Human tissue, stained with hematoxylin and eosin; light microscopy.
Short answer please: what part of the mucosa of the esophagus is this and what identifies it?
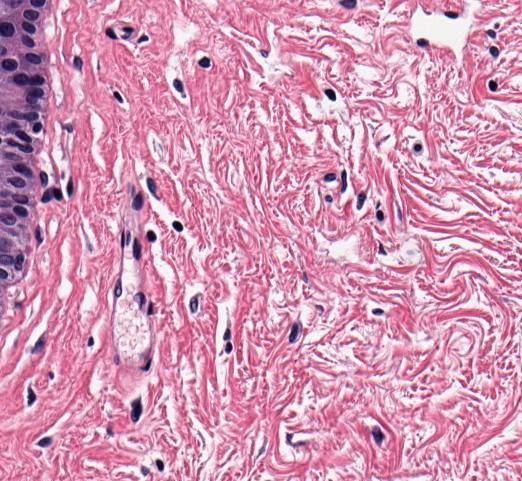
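Answer: loose connective tissue, over most of the field. Left edge: a narrow strip of crowded epithelial cells, dark oval nuclei in more than one layer. Stroma: loosely interwoven pink, wavy collagen bundles, with single fibroblasts scattered between, their nuclei dark and spindle-shaped.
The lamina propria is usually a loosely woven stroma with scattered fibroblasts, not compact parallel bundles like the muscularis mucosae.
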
